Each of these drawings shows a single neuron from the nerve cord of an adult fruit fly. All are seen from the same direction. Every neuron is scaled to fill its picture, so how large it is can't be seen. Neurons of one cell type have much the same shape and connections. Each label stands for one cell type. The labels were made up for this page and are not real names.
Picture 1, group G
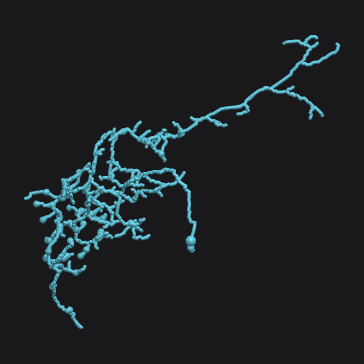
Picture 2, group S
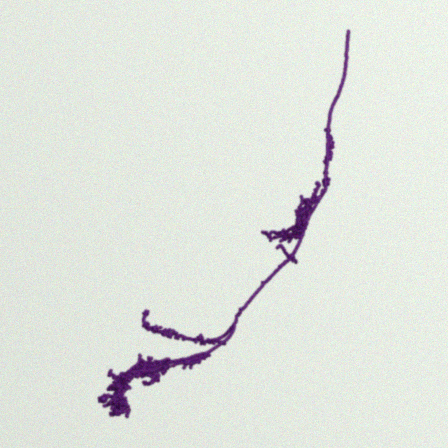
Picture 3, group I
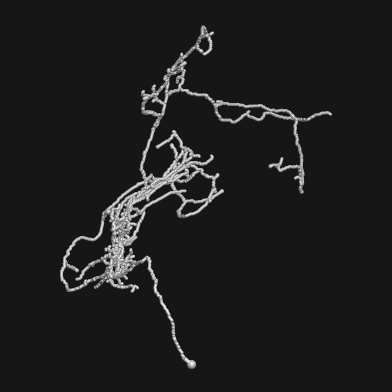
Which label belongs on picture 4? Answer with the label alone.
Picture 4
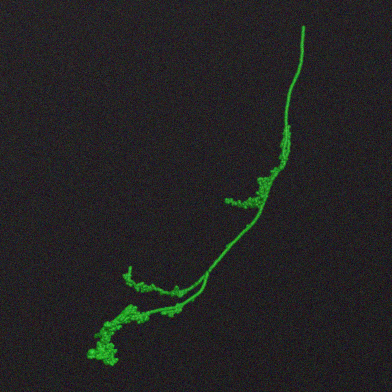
group S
